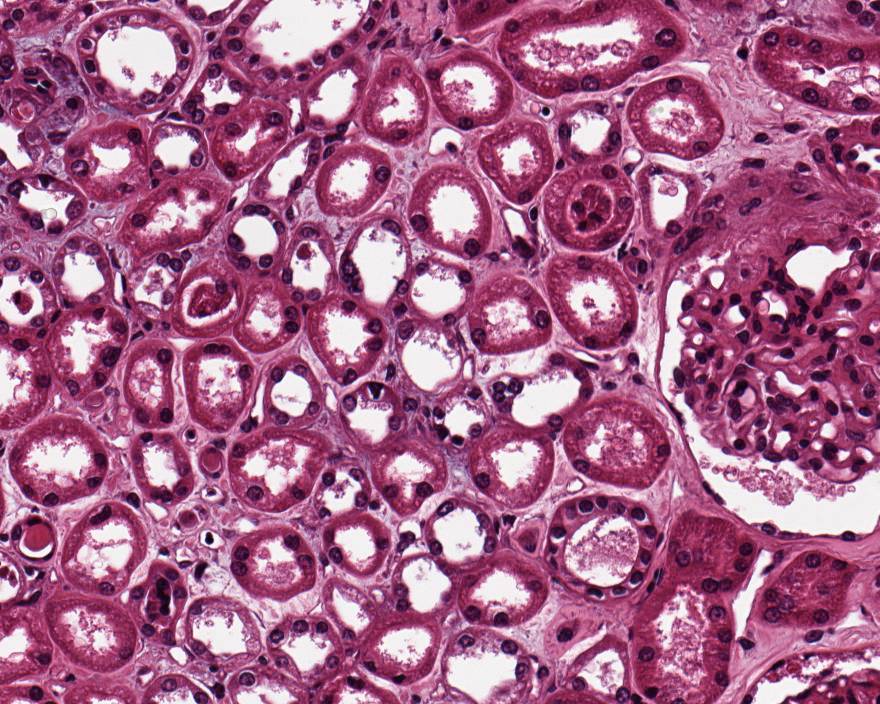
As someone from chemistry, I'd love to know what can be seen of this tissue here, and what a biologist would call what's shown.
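Arrangement: closely packed tubules, cut in round cross section, fill most of the field. Lining: a single layer of cuboidal cells with round dark nuclei and abundant pink, finely granular cytoplasm. Other structures: one glomerulus, at the right edge of the field, in the middle. Name: renal cortex.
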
